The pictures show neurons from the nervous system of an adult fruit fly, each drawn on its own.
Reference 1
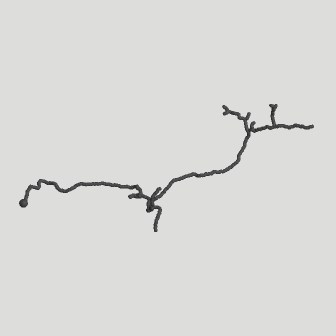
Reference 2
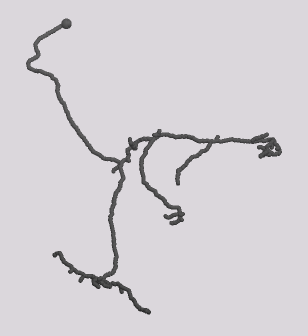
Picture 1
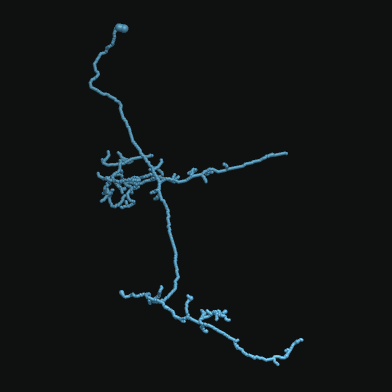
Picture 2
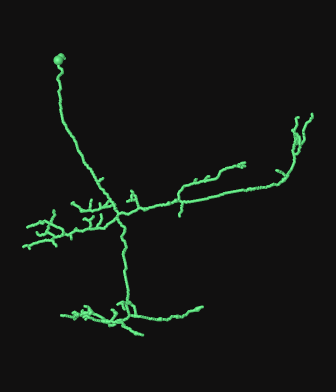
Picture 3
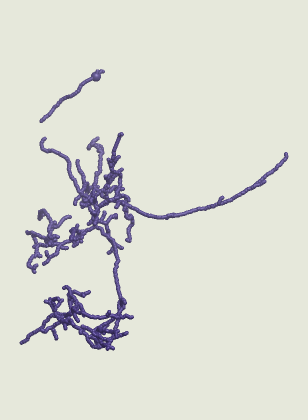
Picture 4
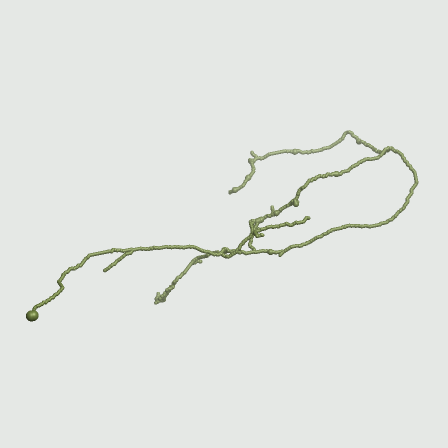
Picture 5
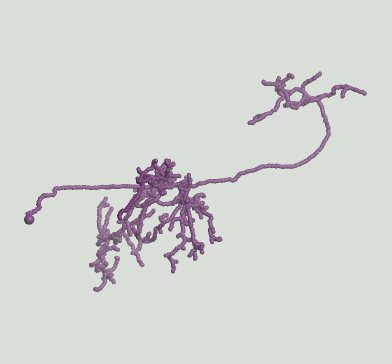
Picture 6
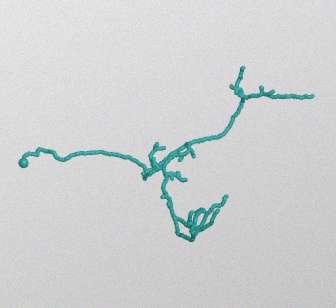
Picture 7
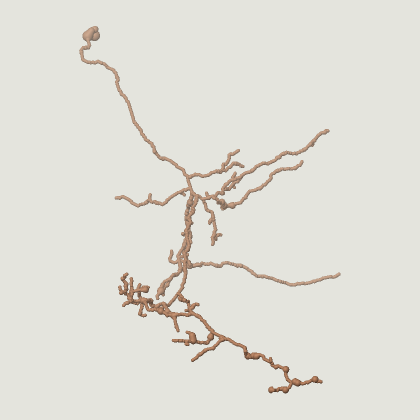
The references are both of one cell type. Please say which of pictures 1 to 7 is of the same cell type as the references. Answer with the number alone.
6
